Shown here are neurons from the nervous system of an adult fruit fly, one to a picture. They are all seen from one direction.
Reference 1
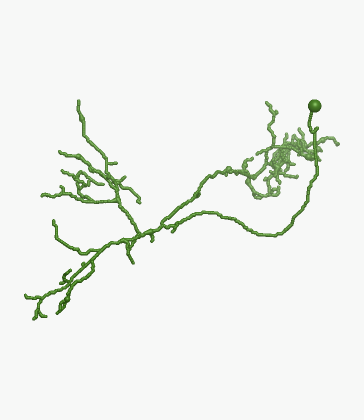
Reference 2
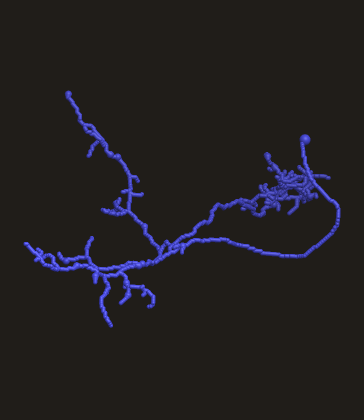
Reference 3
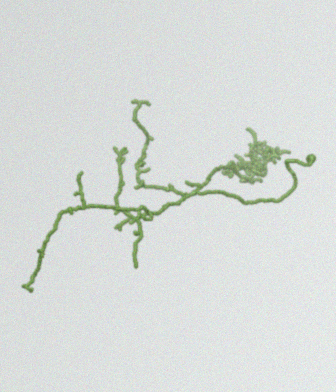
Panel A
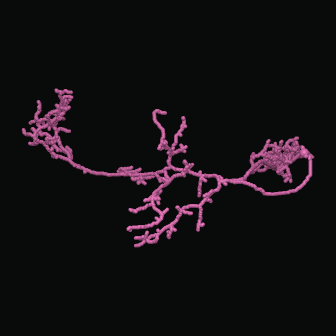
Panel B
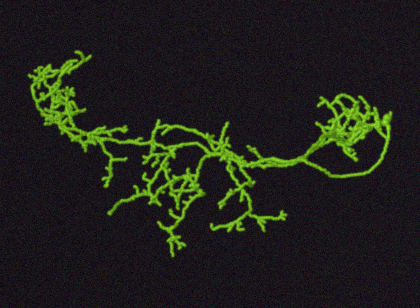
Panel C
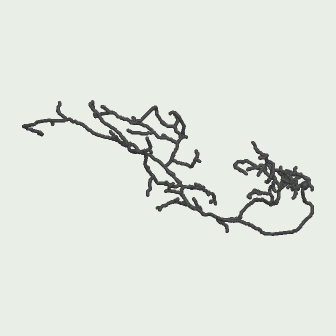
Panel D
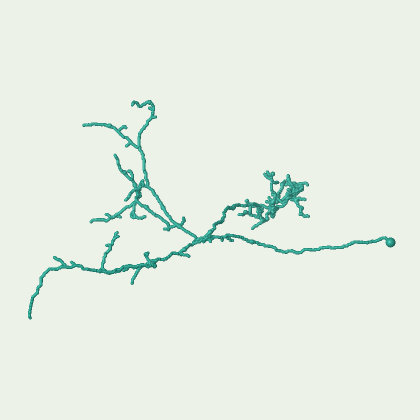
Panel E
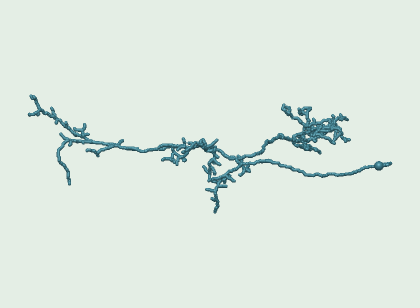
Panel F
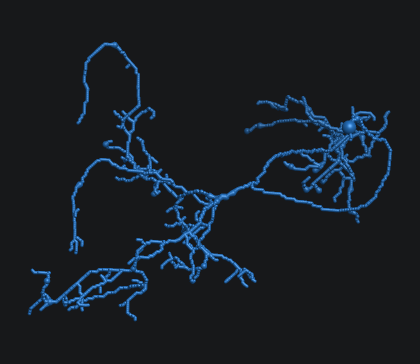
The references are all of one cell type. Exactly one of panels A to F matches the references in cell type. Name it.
D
